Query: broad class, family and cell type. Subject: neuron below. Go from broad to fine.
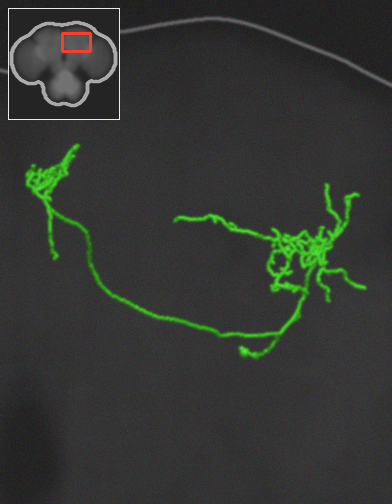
central-brain intrinsic neuron; hemilineage VLPl&p1_posterior; SMP570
